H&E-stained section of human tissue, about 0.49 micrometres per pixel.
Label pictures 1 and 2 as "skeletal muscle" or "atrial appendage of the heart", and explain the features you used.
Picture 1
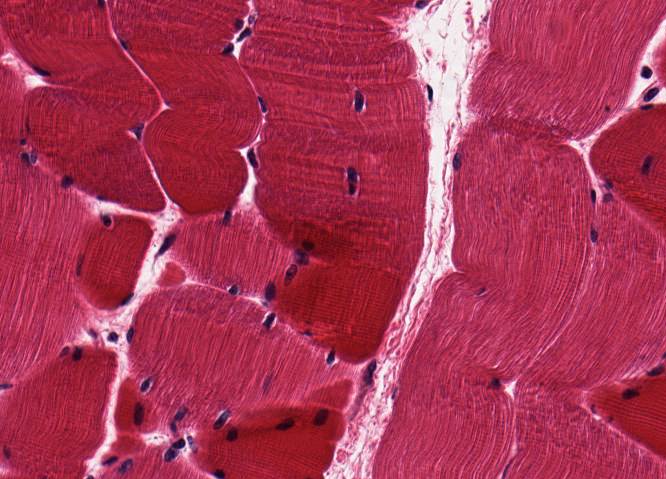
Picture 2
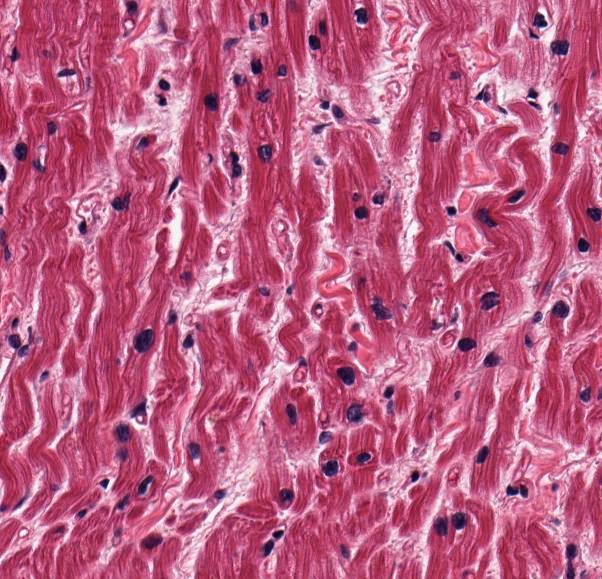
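Looking at the two: picture 1 is skeletal muscle, picture 2 atrial appendage of the heart. In the skeletal muscle, the dark, flattened nuclei lie at the fibre edges, the cytoplasm is a deep pinkish-red, and a pale band of loose connective tissue, perimysium, runs vertically just right of centre, with no fat cells in it or anywhere else. Many fibres in the atrial appendage of the heart follow a wavy course and branch to join their neighbours in a network, and their oval, dark purple nuclei sit in the fibre centres.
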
